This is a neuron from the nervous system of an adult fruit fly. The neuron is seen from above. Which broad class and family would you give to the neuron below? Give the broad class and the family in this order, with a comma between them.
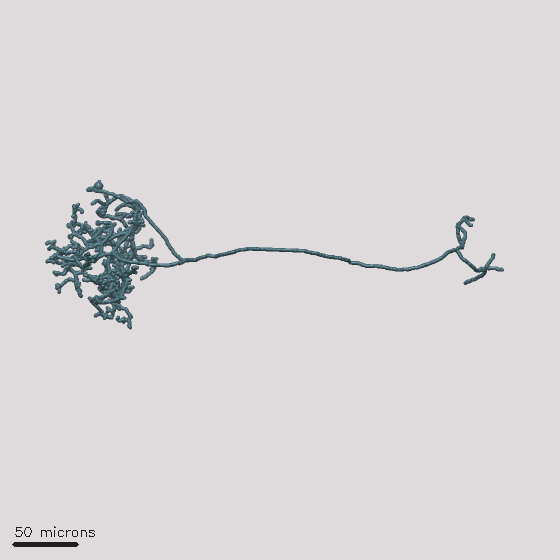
central-brain intrinsic neuron, hemilineage VLPa1_medial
